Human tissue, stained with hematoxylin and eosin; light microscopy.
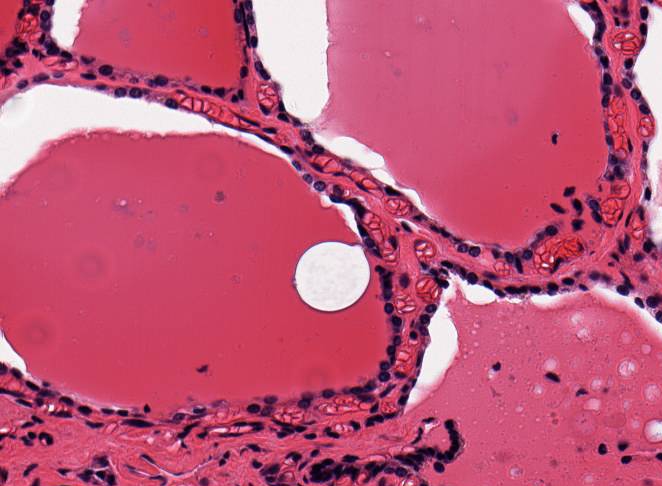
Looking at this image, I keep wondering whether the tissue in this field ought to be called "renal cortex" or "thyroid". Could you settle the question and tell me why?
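It is thyroid. What decides: follicles holding colloid. Lower right, a follicle's colloid is paler pink with many small round vacuoles. Left-centre, a sharply outlined round white hole lies in the colloid. Thin septa between follicles carry capillaries packed with red blood cells.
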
